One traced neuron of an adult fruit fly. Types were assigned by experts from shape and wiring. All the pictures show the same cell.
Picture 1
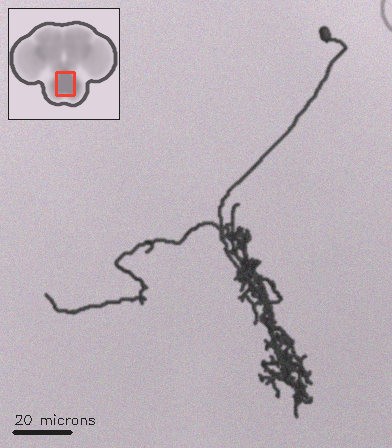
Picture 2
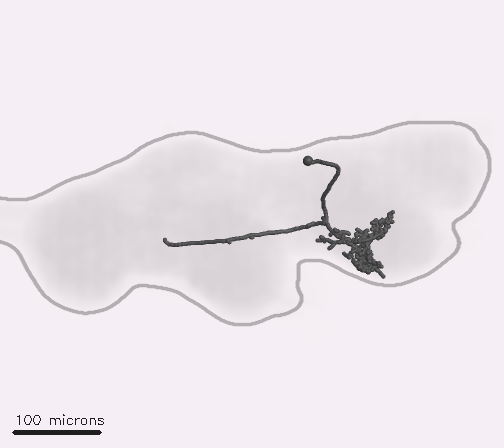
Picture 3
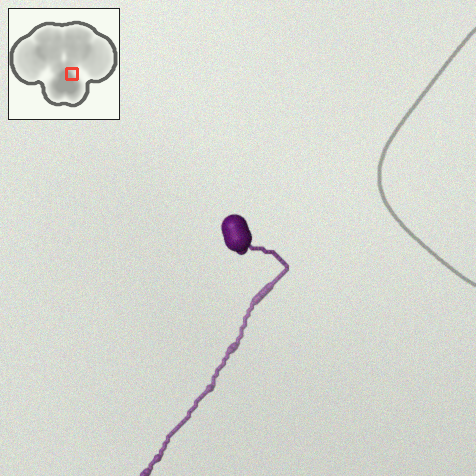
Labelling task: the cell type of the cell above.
IN23B084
